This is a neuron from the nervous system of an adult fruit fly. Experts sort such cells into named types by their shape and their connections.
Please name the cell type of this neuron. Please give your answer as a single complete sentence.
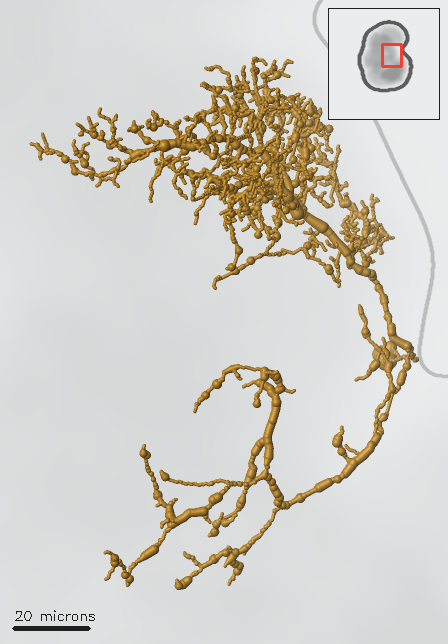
Of the cell type GNG148 is this neuron.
